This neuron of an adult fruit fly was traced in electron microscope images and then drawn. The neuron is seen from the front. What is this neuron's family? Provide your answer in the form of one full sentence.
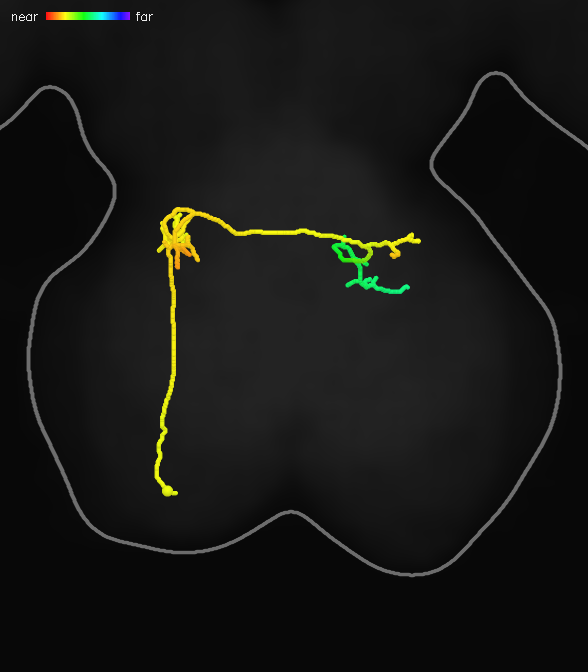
As for family, the neuron falls under hemilineage 06A.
